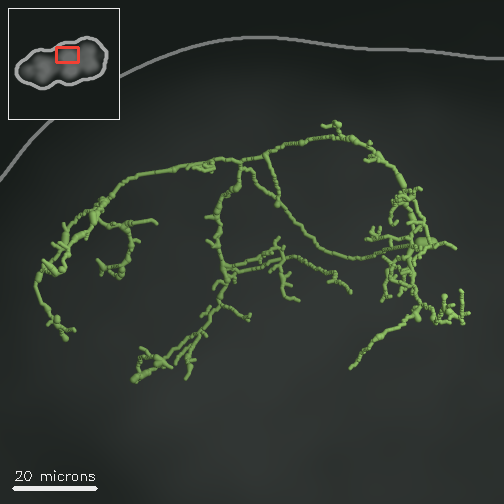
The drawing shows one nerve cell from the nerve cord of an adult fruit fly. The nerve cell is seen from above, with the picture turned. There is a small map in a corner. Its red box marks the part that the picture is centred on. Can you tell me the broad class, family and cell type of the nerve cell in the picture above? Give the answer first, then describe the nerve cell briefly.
This is a nerve-cord intrinsic neuron. The family is hemilineage 13A. It is of cell type IN13A072. From left to right in the picture it spans about 110 microns. Dozens of branch ends can be seen.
